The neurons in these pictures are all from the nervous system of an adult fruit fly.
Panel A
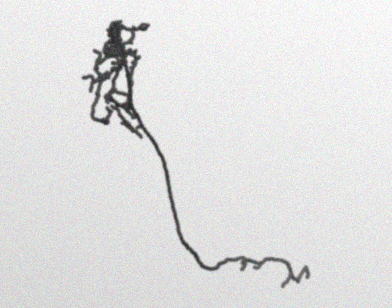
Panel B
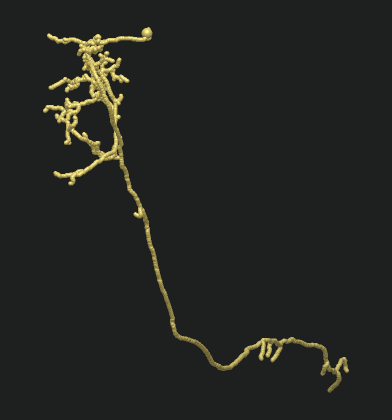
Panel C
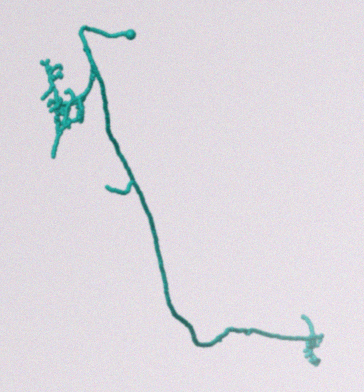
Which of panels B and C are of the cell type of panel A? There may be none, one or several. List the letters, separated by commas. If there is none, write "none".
B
